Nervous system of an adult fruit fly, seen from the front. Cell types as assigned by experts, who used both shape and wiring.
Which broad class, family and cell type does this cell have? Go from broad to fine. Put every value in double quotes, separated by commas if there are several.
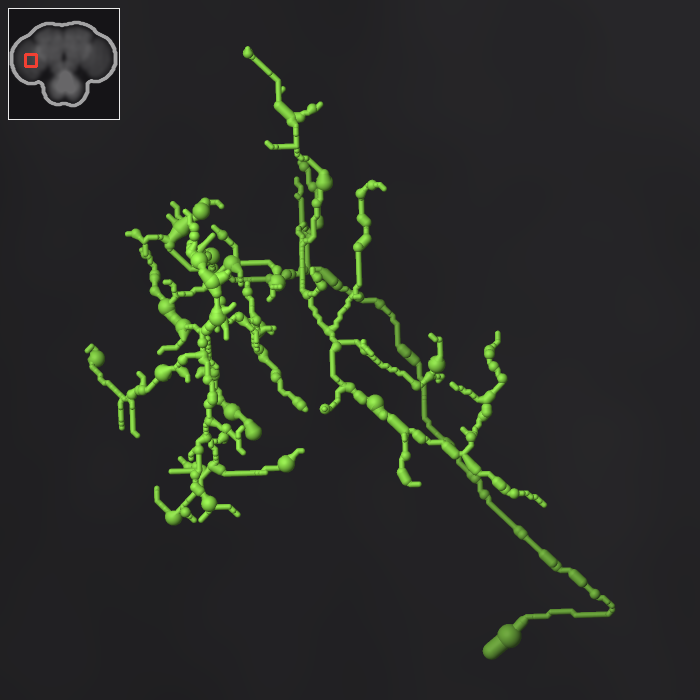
"optic-lobe intrinsic neuron", "LPi", "LPi2d"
